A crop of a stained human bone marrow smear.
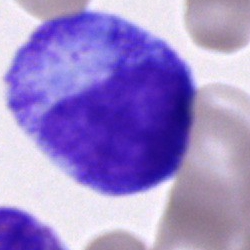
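Promyelocyte, the cell in the middle of this stained bone marrow smear. Look first at its nucleus, which sits toward the lower right and stains a deep purple-blue. Then follow the pale bluish cytoplasm across the upper left, where purple specks lie scattered.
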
